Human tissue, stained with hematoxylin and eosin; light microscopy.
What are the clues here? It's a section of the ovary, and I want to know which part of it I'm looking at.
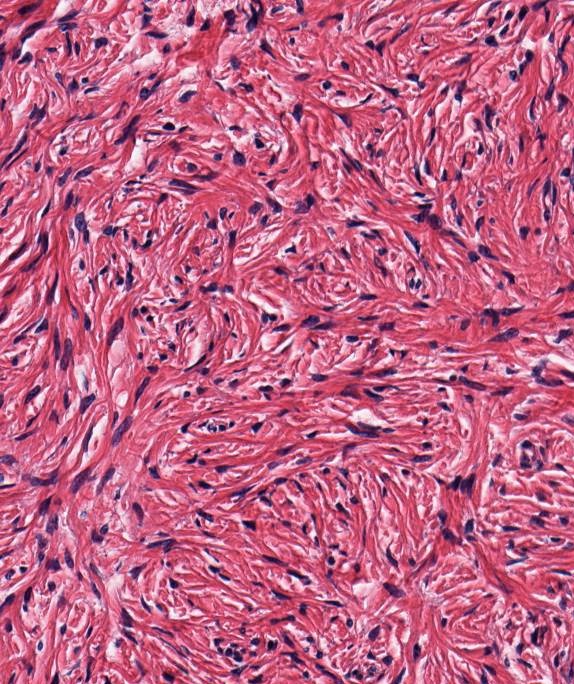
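This is ovarian cortex. Throughout the field, spindle cells and fibres form short intersecting bundles that swirl into whorls.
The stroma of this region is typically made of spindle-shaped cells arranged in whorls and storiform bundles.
The nuclei are small, dark, elongated and fairly uniform. Cytoplasm is scant, its borders merging with abundant wavy pink collagen between the cells.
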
